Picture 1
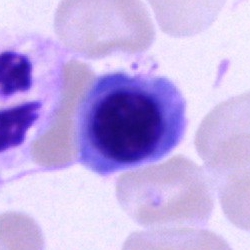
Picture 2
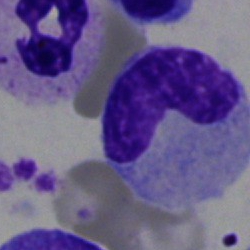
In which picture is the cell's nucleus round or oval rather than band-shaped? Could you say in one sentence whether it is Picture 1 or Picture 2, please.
The cell shown in picture 1 carries a single compact round or oval nucleus.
